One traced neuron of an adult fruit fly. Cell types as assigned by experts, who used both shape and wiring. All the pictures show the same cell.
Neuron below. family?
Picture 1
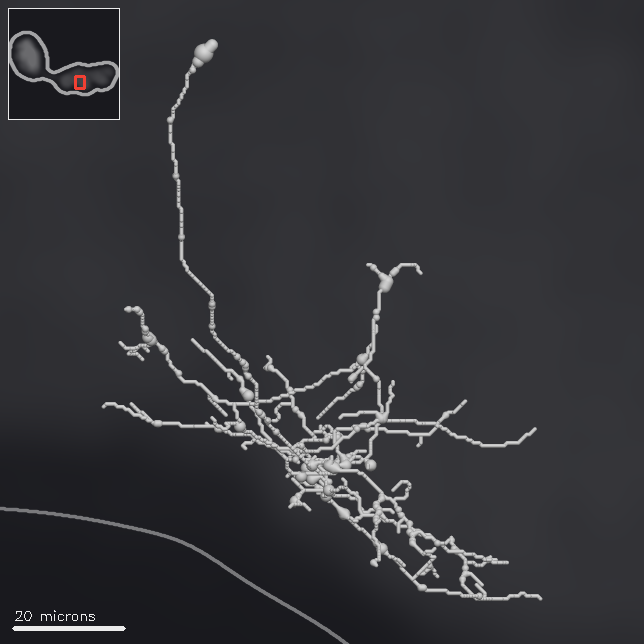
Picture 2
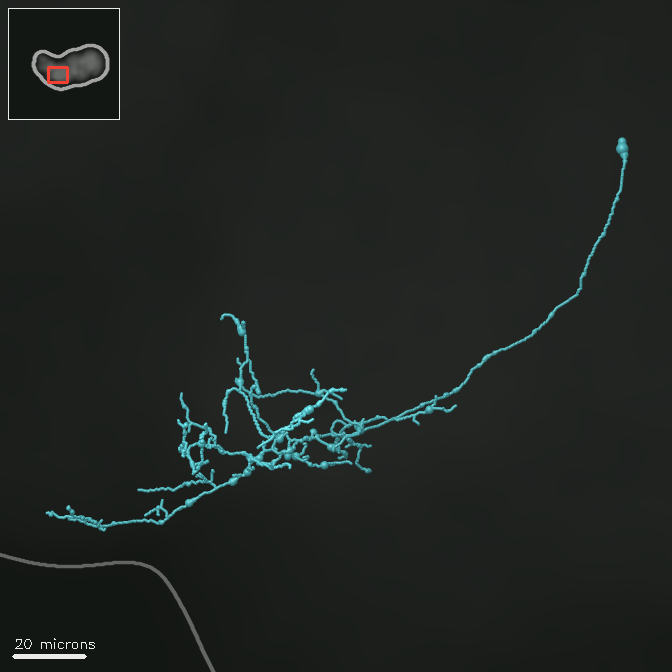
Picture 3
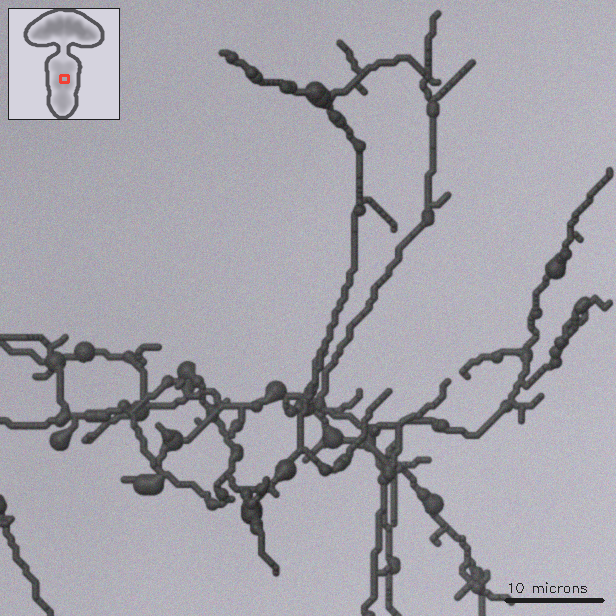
hemilineage 09B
